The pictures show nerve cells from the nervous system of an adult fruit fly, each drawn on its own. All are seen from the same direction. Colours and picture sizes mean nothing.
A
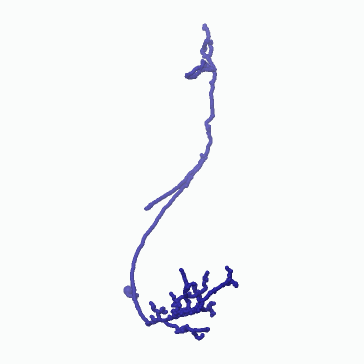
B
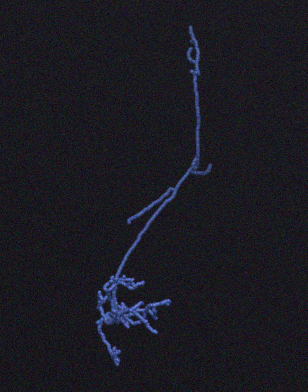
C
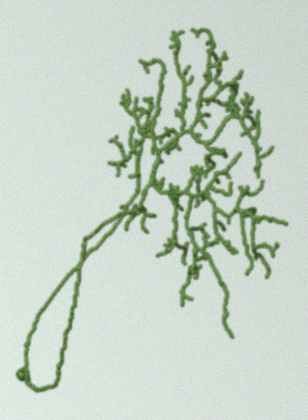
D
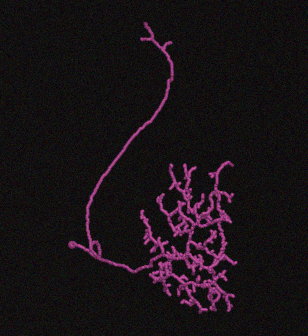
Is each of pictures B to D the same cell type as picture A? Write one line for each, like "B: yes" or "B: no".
B: yes
C: no
D: no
